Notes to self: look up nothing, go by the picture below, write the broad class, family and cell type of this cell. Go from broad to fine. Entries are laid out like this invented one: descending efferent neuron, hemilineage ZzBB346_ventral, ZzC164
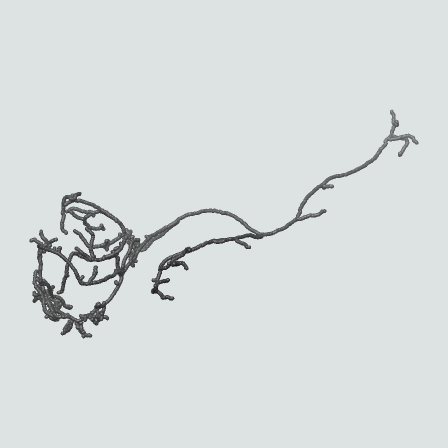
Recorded: nerve-cord intrinsic neuron, hemilineage 08B, IN08B040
